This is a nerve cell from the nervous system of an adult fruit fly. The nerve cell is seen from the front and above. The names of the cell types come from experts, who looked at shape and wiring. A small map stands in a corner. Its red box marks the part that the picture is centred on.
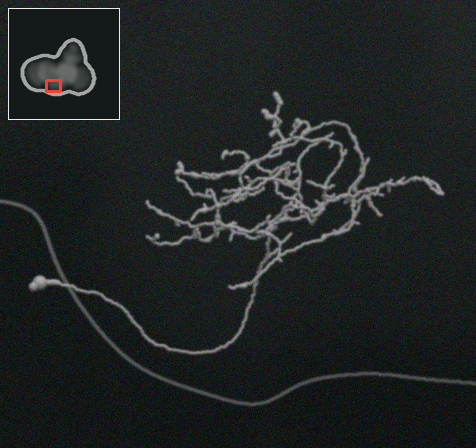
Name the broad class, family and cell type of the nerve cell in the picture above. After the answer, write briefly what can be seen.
Its broad class is central-brain intrinsic neuron. The family is hemilineage TRdm. Its cell type is PRW020. Dozens of branch ends can be seen. As drawn here it is wider than it is tall.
